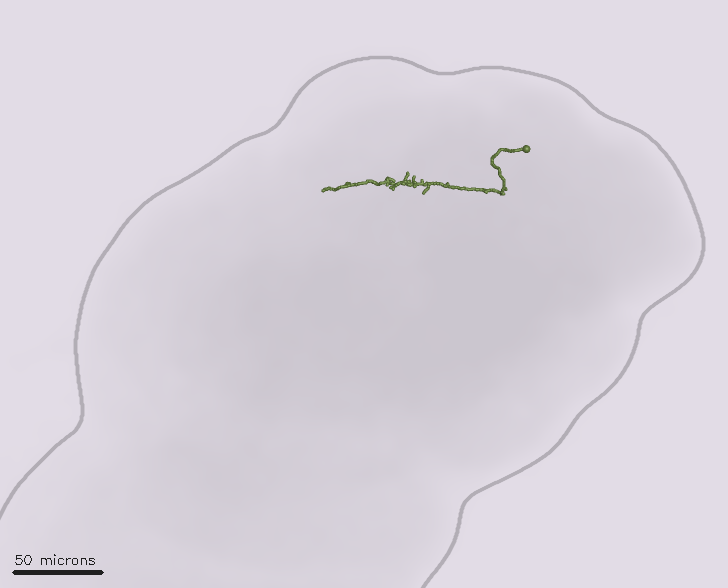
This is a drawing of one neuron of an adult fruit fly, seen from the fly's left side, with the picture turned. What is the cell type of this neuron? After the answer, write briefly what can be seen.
Its cell type is Dm3c. This is an optic-lobe intrinsic neuron. The cell body is at the upper right of the picture. From left to right in the picture it spans about 120 microns.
